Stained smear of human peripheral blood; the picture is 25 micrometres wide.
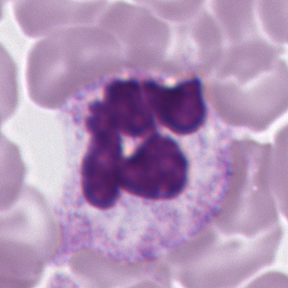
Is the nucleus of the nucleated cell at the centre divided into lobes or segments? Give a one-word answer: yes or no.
Yes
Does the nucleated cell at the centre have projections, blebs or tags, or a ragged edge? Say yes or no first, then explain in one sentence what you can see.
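No. The cell outline is roughly round and smooth.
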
